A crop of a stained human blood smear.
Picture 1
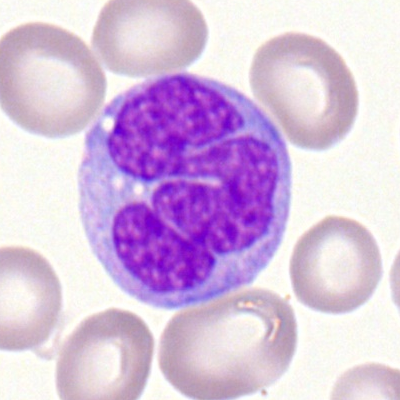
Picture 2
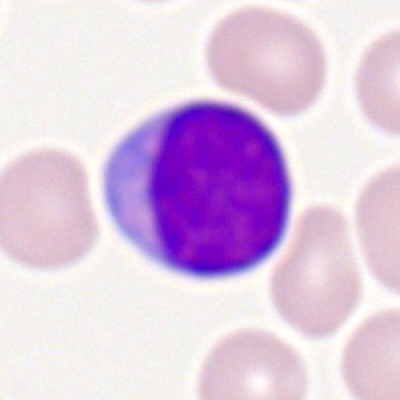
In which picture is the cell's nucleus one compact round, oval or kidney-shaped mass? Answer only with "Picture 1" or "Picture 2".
Picture 2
